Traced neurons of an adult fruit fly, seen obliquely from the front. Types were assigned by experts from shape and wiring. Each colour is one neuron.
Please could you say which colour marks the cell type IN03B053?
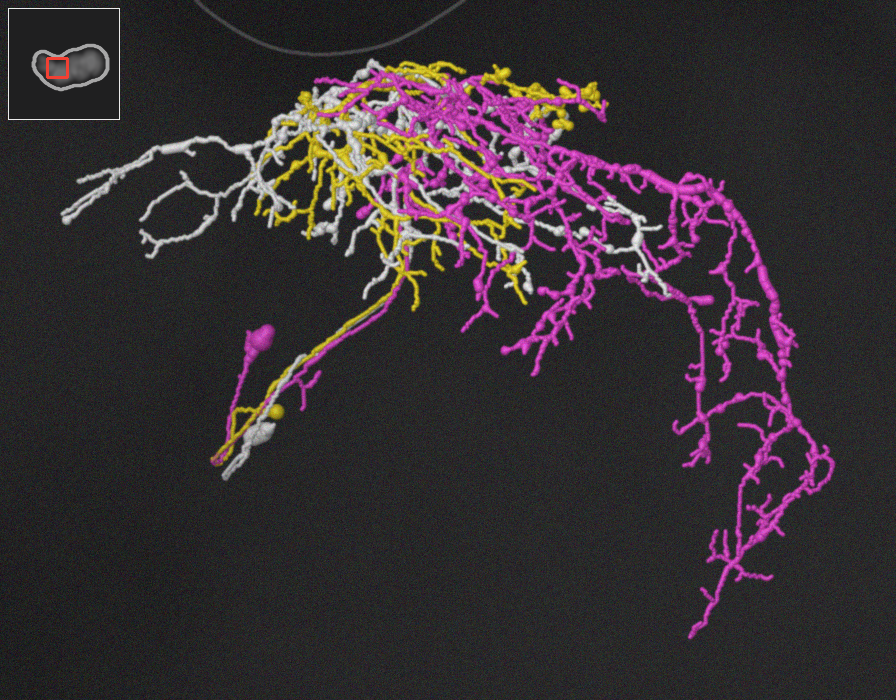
magenta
